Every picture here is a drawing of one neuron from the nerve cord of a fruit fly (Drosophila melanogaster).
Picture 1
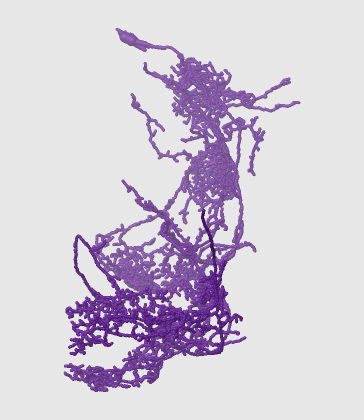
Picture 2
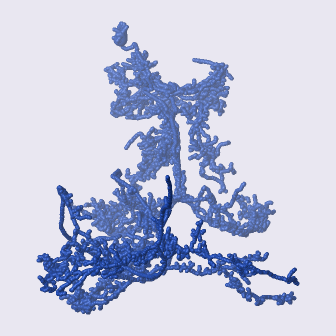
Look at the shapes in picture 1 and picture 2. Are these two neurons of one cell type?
yes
